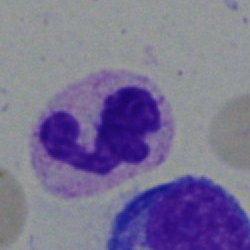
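Segmented neutrophil: the central cell in a stained human bone marrow smear. Its outline is round to slightly oval and smooth, and the chromatin is dense and dark purple throughout the nucleus. The abundant cytoplasm is pale pinkish-lilac and holds fine, faint pinkish granules.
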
